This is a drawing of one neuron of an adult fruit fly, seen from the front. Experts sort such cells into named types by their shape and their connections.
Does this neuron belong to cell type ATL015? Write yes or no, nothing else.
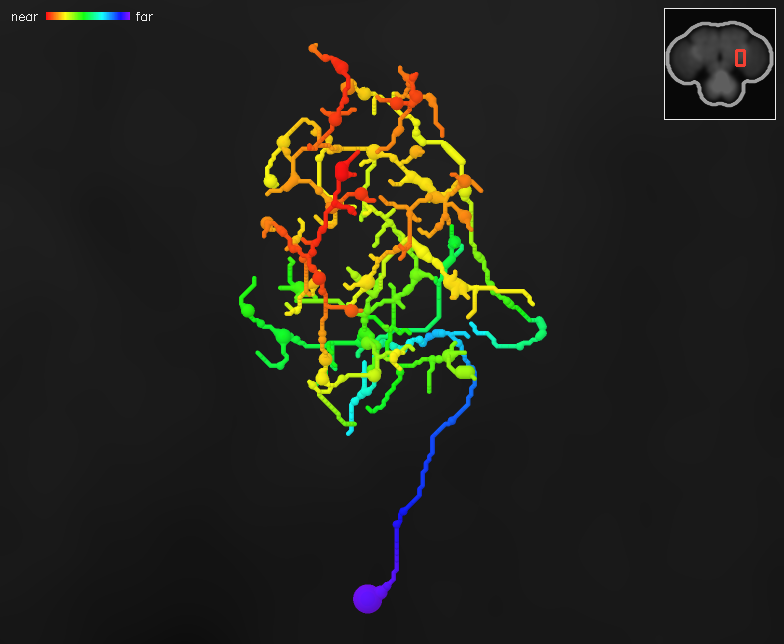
no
